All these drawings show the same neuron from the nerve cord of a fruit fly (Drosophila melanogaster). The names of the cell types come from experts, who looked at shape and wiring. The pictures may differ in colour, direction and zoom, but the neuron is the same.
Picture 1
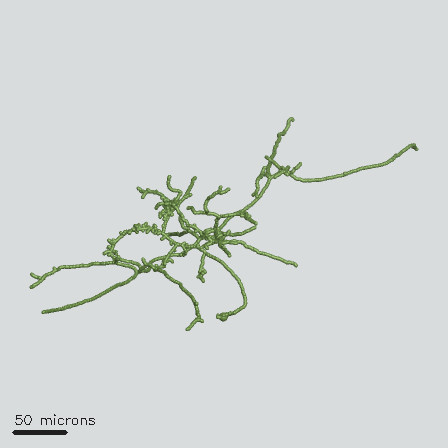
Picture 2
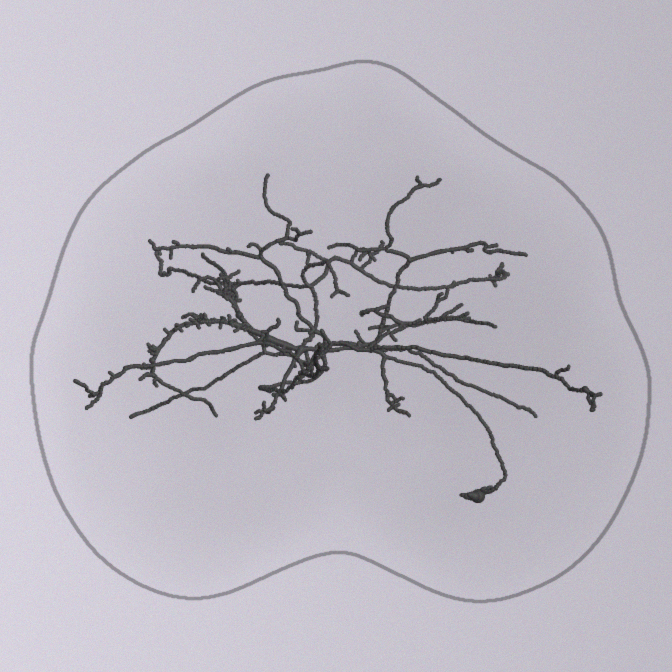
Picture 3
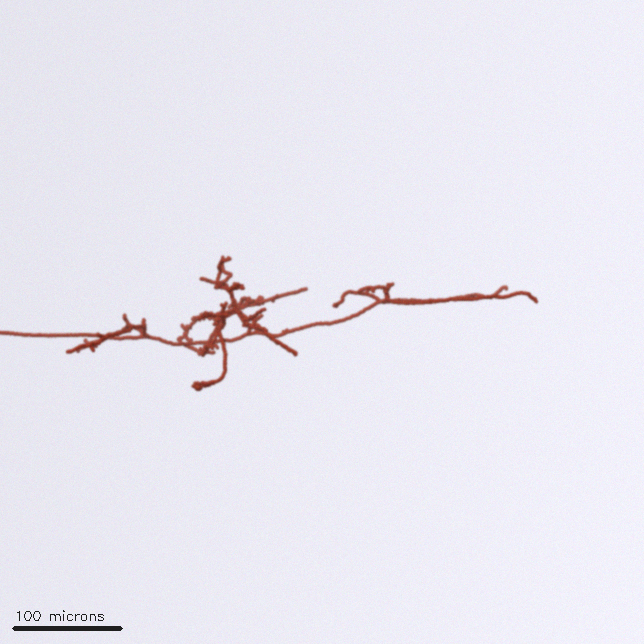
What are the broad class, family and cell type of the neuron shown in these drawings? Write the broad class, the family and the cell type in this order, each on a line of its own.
ascending neuron
hemilineage 08B
AN08B010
